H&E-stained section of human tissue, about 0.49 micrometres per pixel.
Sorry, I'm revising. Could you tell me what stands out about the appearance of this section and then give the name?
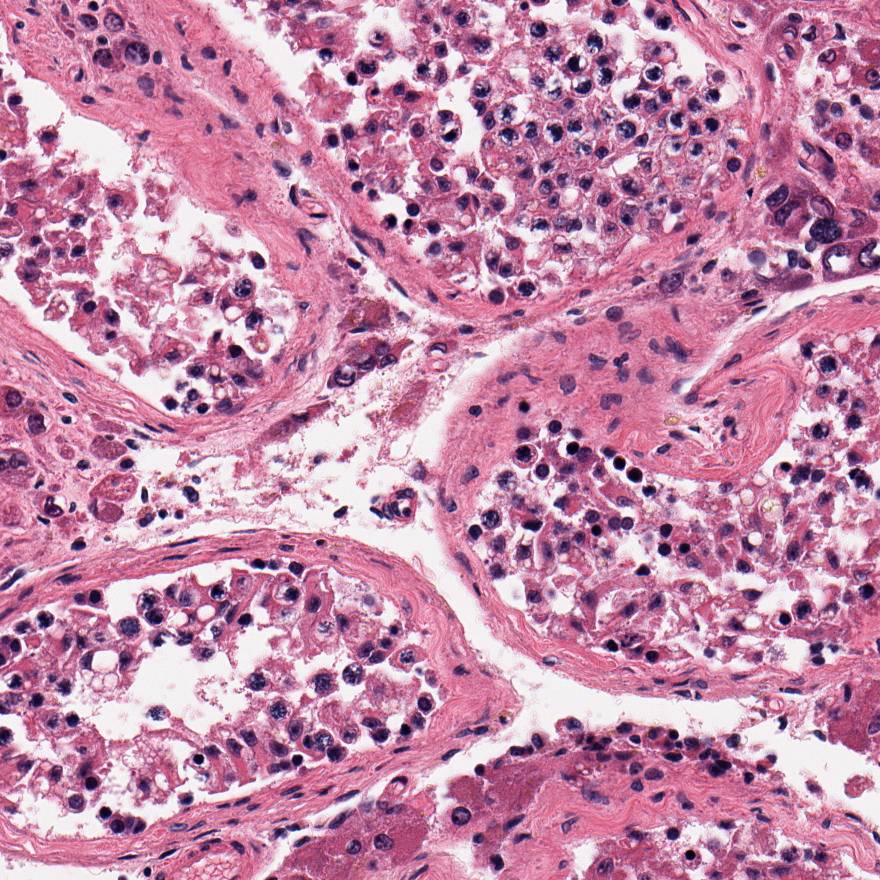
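Unit walls hold flattened, spindle-shaped nuclei parallel to the wall. Loosely packed rounded cells, lying apart rather than cohesively layered, fill the units; many have small, round, very dark, dense nuclei. Clear round vacuoles are most numerous in the lower left unit. This is testis.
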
